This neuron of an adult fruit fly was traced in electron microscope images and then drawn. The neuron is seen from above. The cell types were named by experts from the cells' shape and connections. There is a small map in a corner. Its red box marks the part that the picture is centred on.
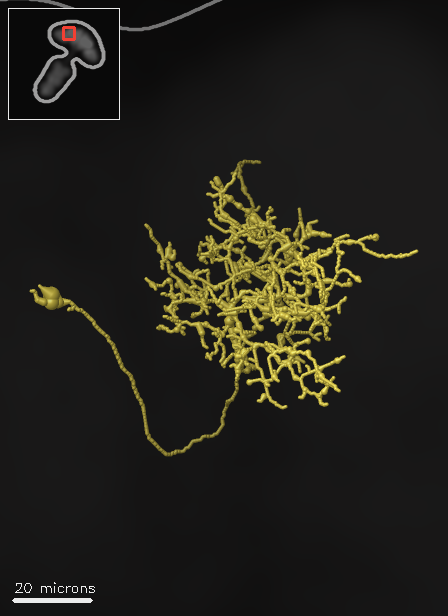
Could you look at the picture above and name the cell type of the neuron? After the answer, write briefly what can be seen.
It is of cell type LHPV2a1_e. This is a central-brain intrinsic neuron. It is in the brain and does not reach the nerve cord. By the scale bar it is about 100 microns wide in this view. The picture shows dozens of branch ends.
